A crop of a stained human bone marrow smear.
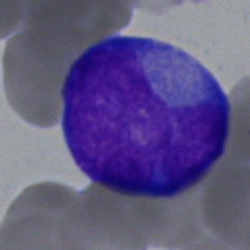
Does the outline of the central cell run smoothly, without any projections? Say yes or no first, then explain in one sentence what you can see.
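Yes. The cell is round to slightly oval with a smooth outline.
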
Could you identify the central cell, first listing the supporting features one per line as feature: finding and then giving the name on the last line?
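Nucleus: take your time here, it fills most of the cell.
Chromatin: fine, and evenly stained purple.
Cytoplasm: only a scant deep blue rim.
Upper right: a paler blue area.
Name: blast.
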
